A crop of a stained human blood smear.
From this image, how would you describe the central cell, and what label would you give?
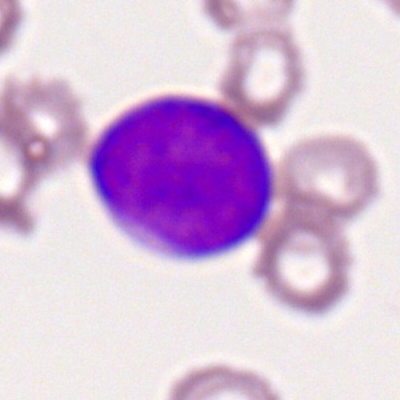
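The outline looks smooth and oval. Nearly the whole cell is taken up by the nucleus, with only scant cytoplasm left over. Its chromatin stains deep purple, broken by small paler patches. I find no vacuoles anywhere. This is a myeloblast.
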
